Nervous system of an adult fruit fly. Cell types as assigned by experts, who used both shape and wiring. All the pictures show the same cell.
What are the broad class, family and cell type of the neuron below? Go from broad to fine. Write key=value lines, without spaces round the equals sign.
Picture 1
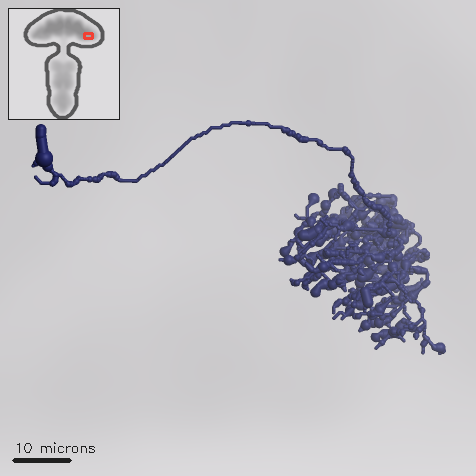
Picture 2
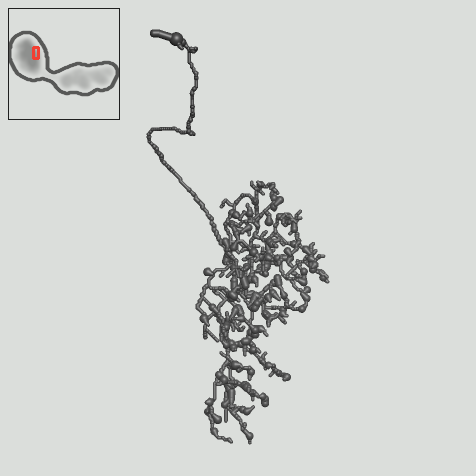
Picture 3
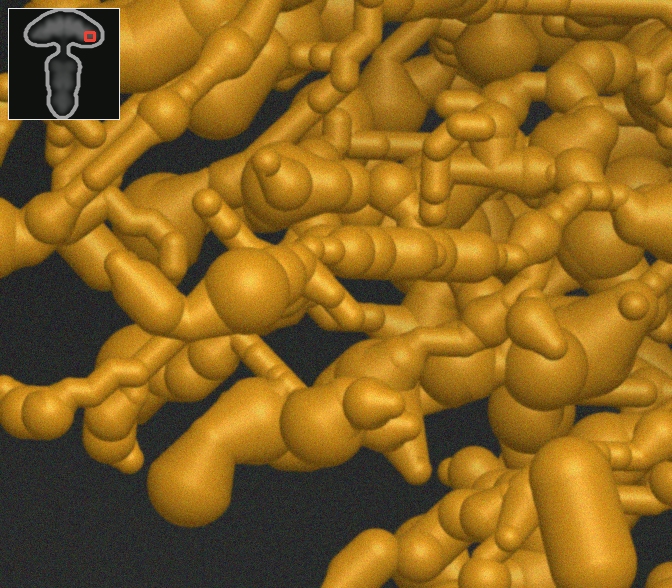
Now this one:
broad_class=optic-lobe intrinsic neuron
family=Pm
cell_type=Pm2a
